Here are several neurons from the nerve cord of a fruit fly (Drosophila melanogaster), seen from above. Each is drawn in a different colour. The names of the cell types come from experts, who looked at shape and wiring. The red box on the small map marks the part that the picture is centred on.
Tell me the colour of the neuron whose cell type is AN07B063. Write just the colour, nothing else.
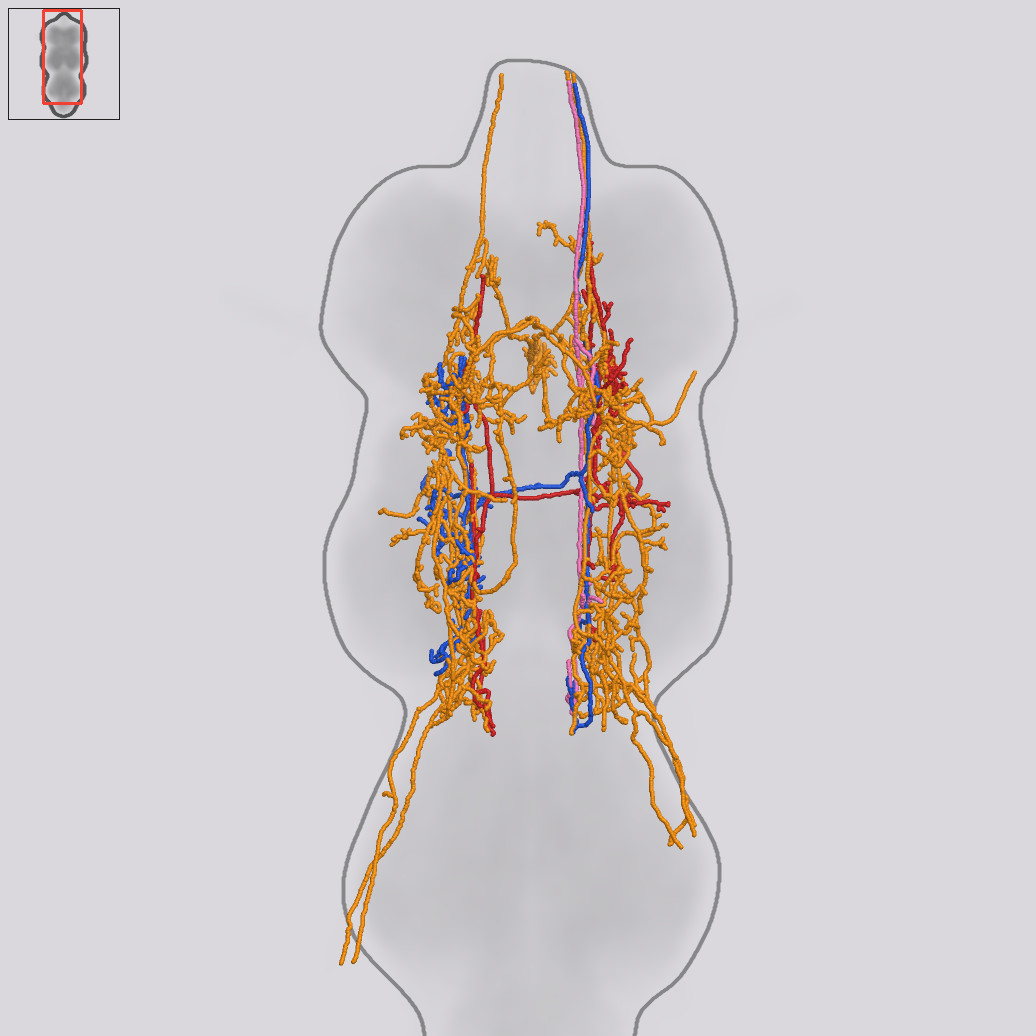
blue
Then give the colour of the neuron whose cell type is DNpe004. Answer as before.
pink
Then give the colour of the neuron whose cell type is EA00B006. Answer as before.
orange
